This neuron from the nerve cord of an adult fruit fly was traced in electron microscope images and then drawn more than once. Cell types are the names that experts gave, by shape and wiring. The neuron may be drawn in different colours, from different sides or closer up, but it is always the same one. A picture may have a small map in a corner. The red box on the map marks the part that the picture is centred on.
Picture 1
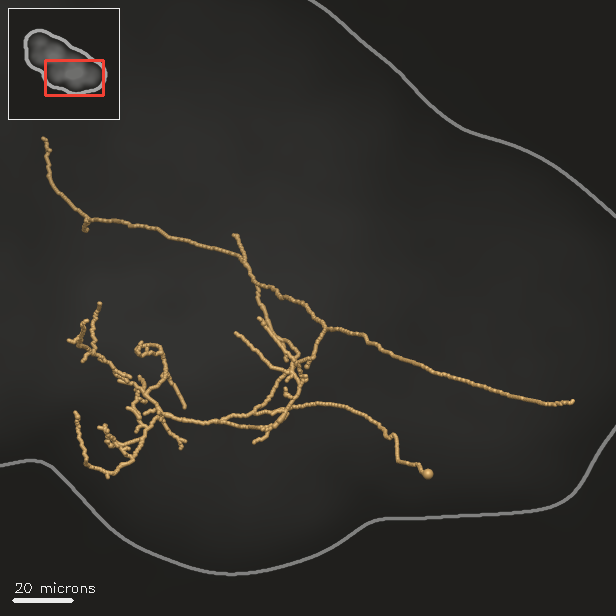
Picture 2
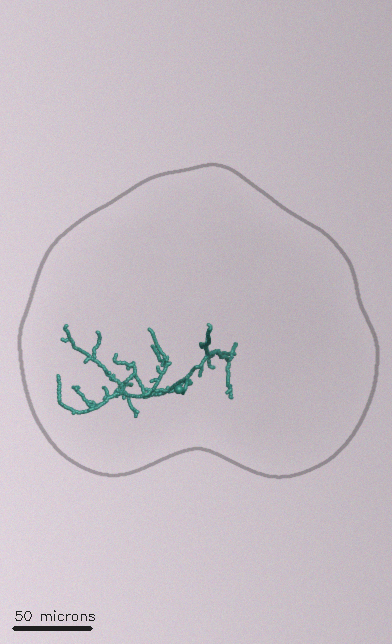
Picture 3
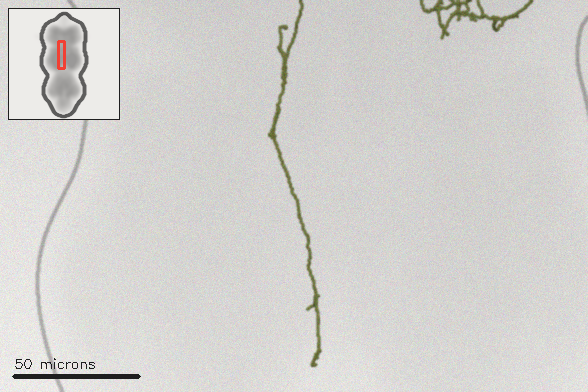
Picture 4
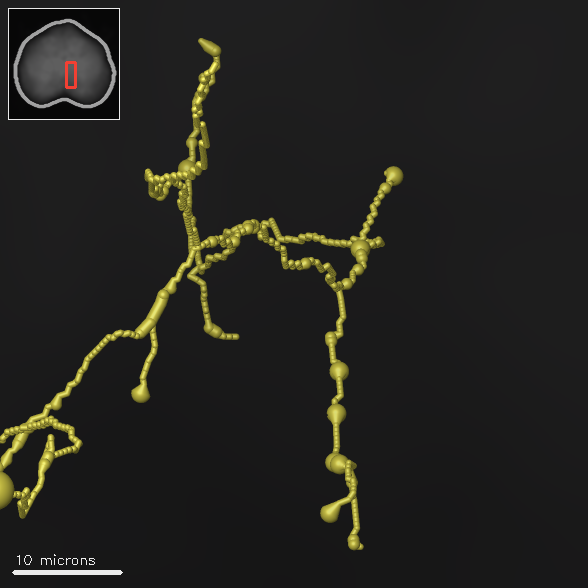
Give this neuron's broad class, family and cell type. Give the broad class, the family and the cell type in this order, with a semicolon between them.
ascending neuron; hemilineage 10B; AN10B061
